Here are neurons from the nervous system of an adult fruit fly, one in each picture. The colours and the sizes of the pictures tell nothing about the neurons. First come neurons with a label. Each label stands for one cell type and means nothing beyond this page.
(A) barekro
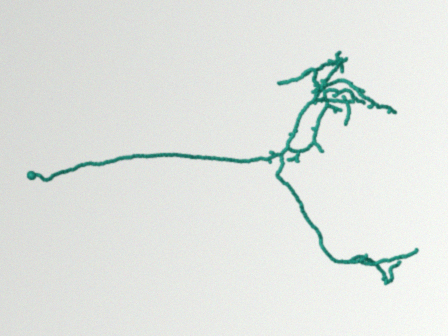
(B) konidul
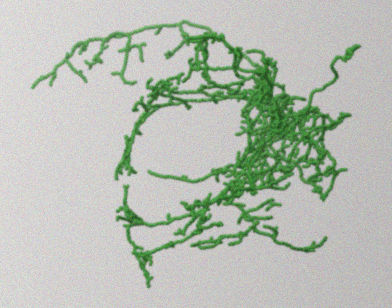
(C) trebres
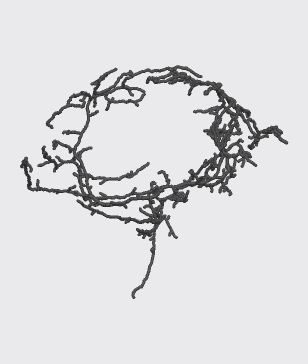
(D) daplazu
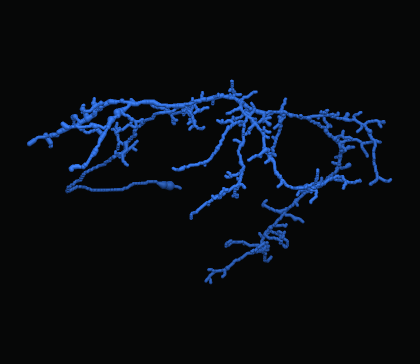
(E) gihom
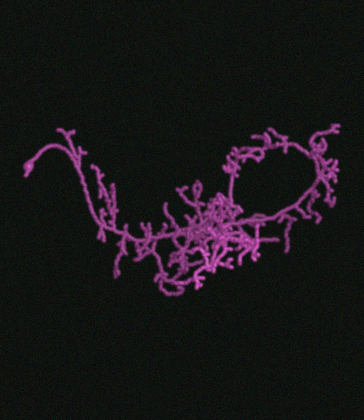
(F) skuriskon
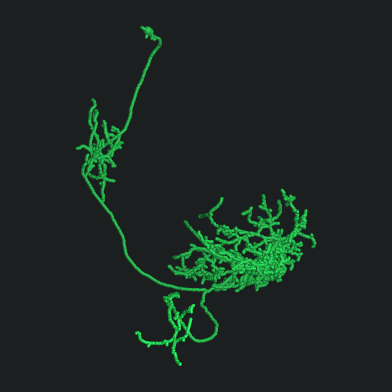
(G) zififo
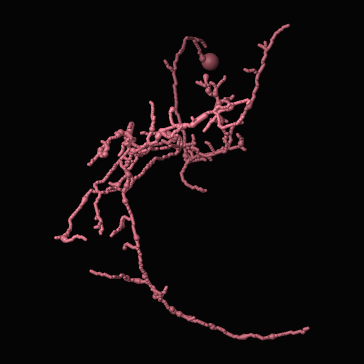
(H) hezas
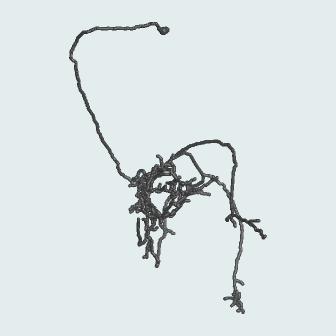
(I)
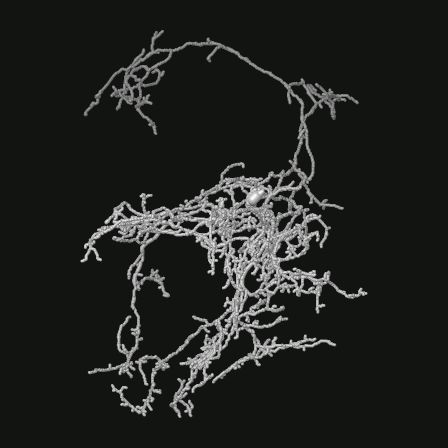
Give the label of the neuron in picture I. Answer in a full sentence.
It belongs to konidul.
